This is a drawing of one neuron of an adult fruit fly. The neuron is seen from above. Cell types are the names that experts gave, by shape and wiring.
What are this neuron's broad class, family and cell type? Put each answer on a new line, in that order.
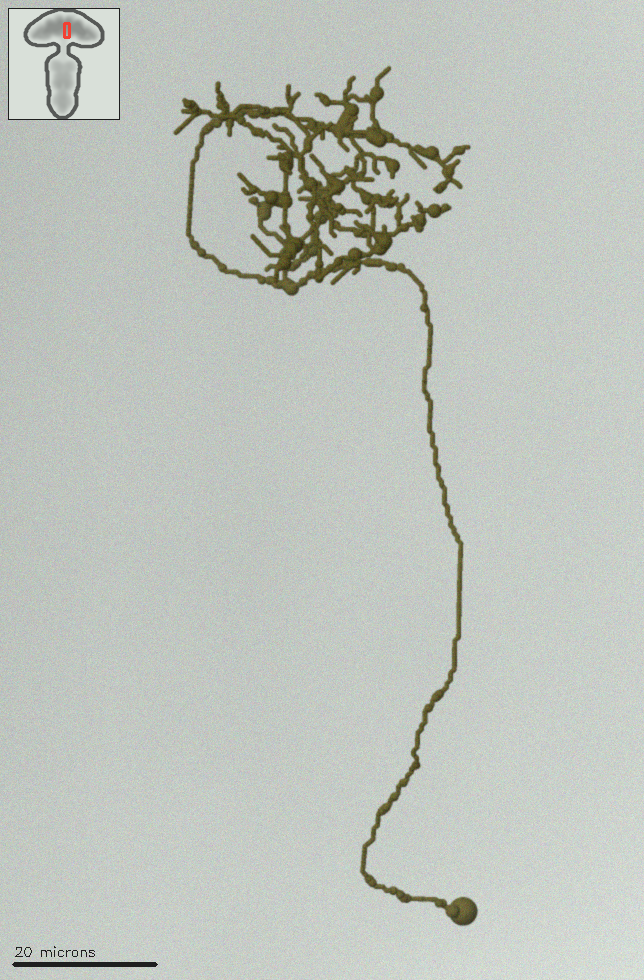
central-brain intrinsic neuron
class CX
vDeltaF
